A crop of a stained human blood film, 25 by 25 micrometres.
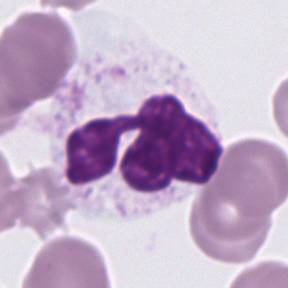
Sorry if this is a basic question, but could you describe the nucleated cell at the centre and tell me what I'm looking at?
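Notice how faint the roughly round cell outline is against the background. Inside, the chromatin is dense and dark purple throughout the lobes. The cytoplasm is plentiful and very pale, almost colourless, with fine violet-pink granules scattered in it. What you are looking at is a segmented neutrophil.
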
